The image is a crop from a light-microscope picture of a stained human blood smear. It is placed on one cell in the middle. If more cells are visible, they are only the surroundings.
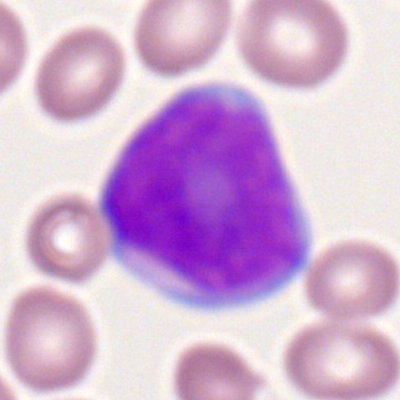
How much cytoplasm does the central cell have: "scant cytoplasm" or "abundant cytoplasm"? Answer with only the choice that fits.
Scant cytoplasm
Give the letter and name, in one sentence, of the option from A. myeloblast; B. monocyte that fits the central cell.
Option A is correct; the cell in the middle is a myeloblast.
